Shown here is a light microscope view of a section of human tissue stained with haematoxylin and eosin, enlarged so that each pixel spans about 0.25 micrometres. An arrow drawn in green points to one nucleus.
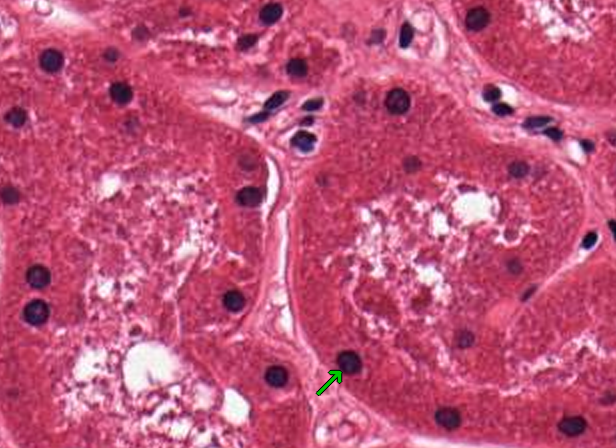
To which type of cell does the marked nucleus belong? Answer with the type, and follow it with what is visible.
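It is a proximal tubule cell. The nucleus is round and evenly dark, about the same size as the other nuclei lining the same tubule. The nucleus sits near the outer (basal) edge of the cell, close to the thin pale strip of tissue separating this tubule from the neighbouring one. No clear border separates this cell from the cells beside it; its cytoplasm merges with theirs around the tubule.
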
